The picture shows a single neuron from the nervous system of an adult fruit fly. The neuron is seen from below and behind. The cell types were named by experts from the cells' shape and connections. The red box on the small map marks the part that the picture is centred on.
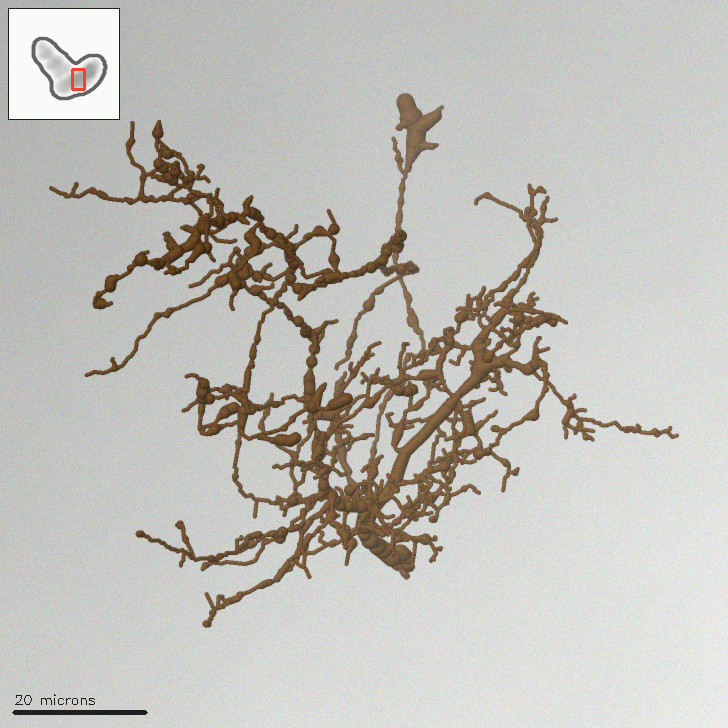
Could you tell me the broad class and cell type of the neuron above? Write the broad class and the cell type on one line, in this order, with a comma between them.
central-brain intrinsic neuron, LAL012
